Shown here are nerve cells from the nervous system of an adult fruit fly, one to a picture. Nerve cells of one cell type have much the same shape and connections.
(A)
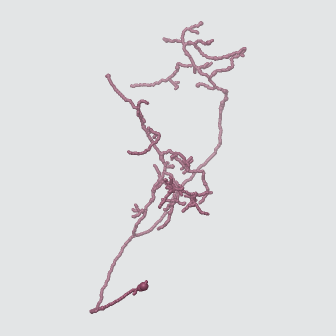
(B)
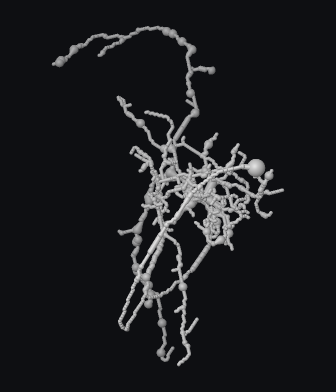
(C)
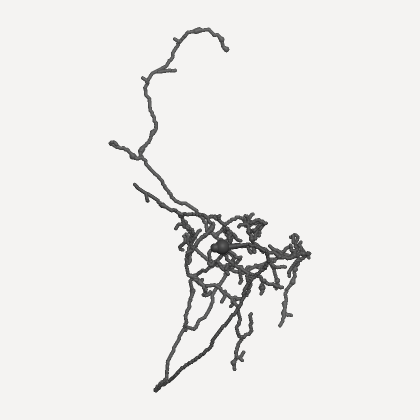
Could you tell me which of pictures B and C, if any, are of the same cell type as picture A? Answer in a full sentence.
None of them is of the same cell type.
